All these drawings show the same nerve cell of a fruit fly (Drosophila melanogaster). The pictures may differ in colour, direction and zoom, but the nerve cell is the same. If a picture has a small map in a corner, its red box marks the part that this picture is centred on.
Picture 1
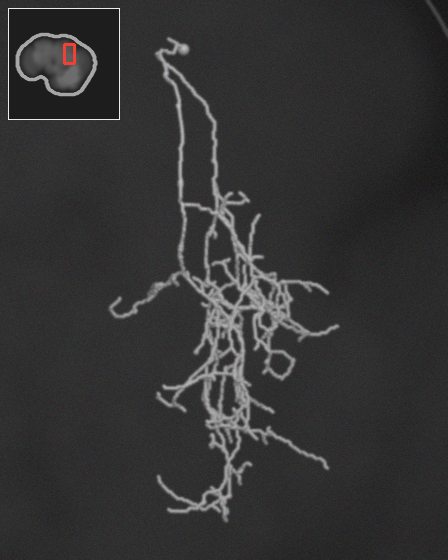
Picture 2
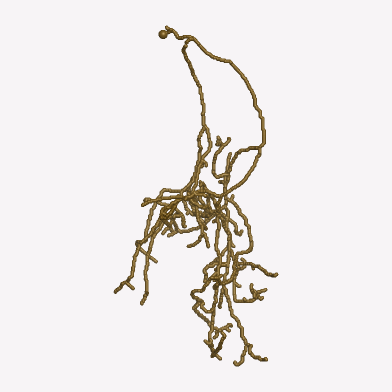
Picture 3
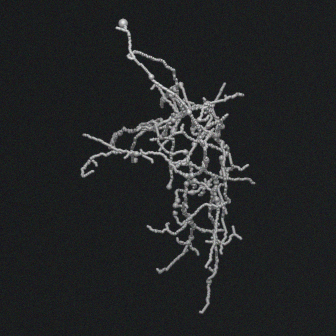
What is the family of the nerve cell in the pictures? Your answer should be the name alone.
hemilineage VLPd&p1_dorsal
